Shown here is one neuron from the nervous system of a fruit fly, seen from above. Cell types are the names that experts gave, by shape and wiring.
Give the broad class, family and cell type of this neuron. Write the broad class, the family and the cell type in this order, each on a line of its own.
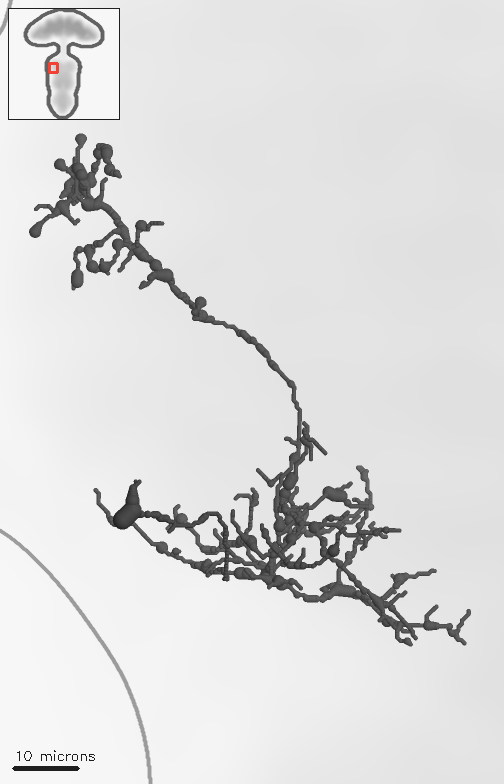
nerve-cord intrinsic neuron
hemilineage 21A
IN21A083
